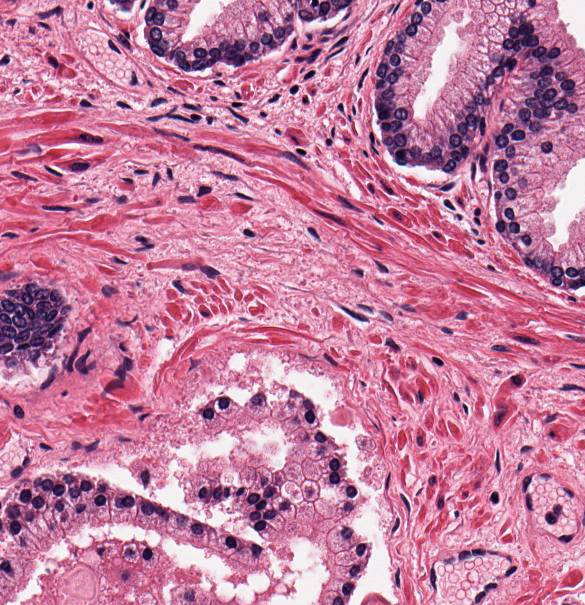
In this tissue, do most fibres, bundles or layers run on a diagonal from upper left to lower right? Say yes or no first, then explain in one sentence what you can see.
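Yes. In the middle band, pink spindle-shaped fibres with elongated nuclei run from upper left toward lower right.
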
